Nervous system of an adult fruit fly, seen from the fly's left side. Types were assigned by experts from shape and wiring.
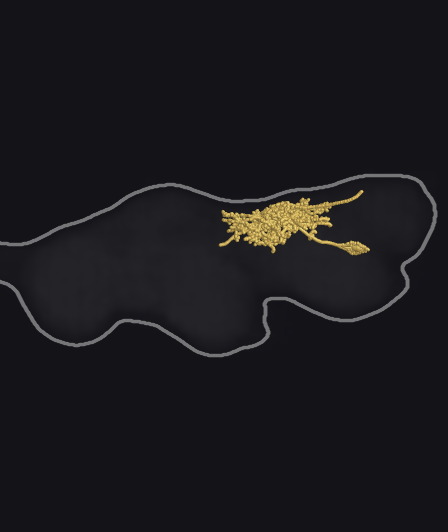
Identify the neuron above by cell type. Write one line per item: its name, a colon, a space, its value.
cell type: MNad41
